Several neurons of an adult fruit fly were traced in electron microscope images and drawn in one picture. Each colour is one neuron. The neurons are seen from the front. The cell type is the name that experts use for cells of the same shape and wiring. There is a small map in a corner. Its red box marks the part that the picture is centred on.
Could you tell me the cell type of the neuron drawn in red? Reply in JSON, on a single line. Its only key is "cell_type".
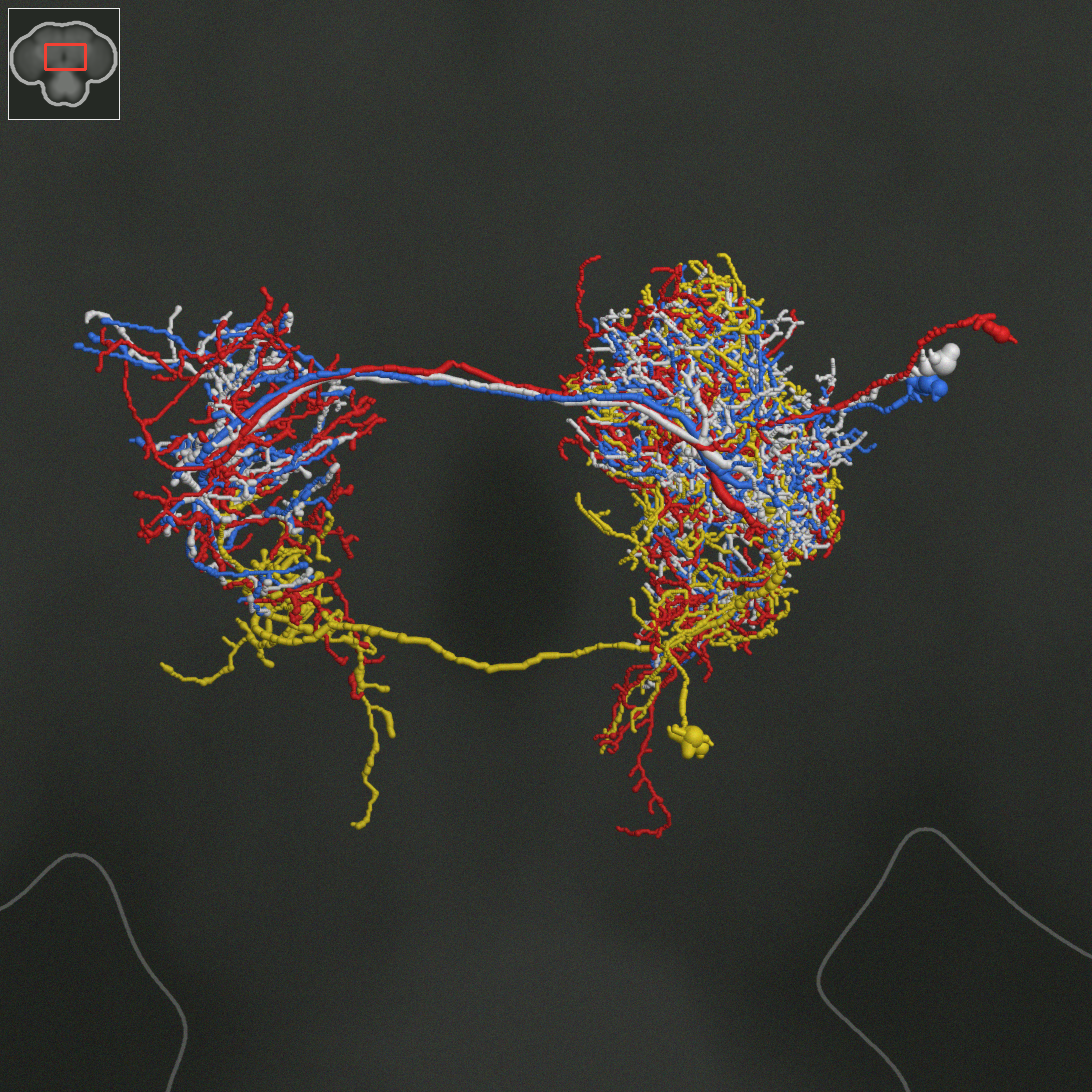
{"cell_type": "LAL124"}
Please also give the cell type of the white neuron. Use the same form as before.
{"cell_type": "LAL125"}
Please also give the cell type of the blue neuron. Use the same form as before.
{"cell_type": "LAL108"}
